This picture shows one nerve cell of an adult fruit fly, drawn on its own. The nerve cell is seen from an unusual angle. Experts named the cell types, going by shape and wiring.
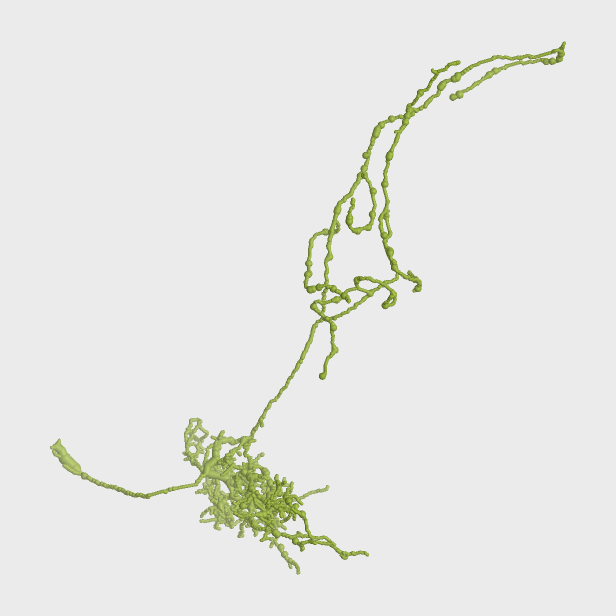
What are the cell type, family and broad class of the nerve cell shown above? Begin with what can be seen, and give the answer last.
The cell body can be seen at the lower left of the picture. Dozens of branch ends can be seen. It is of cell type LH004m. Its family is hemilineage VLPl4_dorsal. This is a central-brain intrinsic neuron.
